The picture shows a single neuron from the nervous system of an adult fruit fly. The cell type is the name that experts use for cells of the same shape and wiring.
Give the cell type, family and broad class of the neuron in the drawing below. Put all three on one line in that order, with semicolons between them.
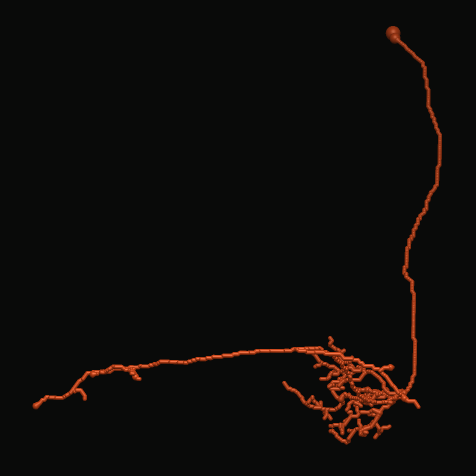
FC1C_b; class CX; central-brain intrinsic neuron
